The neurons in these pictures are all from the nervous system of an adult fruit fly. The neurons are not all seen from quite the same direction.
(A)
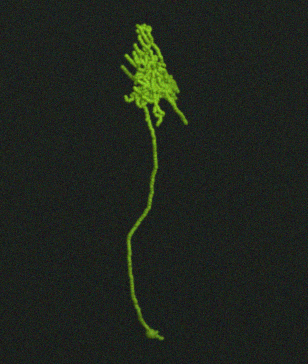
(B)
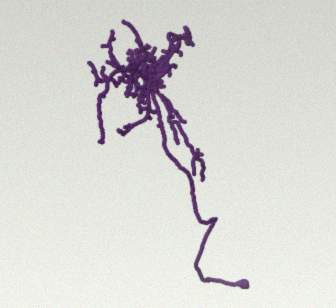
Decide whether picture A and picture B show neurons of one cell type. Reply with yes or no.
yes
